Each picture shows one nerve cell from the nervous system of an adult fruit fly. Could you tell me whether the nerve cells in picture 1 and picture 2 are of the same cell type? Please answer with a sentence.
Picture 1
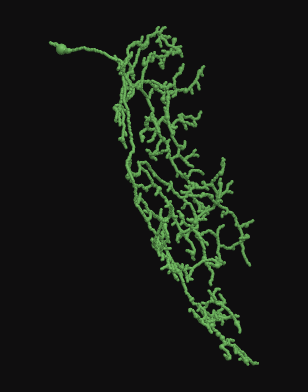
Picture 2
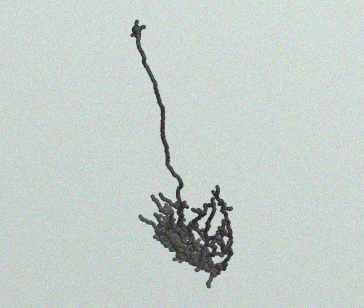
They are of different cell types.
